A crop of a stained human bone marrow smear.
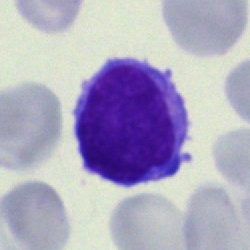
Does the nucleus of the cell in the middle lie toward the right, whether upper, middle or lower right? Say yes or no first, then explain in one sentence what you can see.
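No. The cytoplasm is a scant rim that is widest on the right side.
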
